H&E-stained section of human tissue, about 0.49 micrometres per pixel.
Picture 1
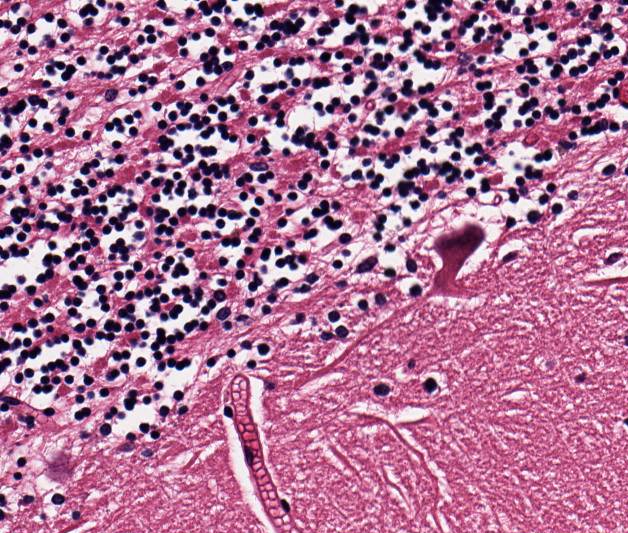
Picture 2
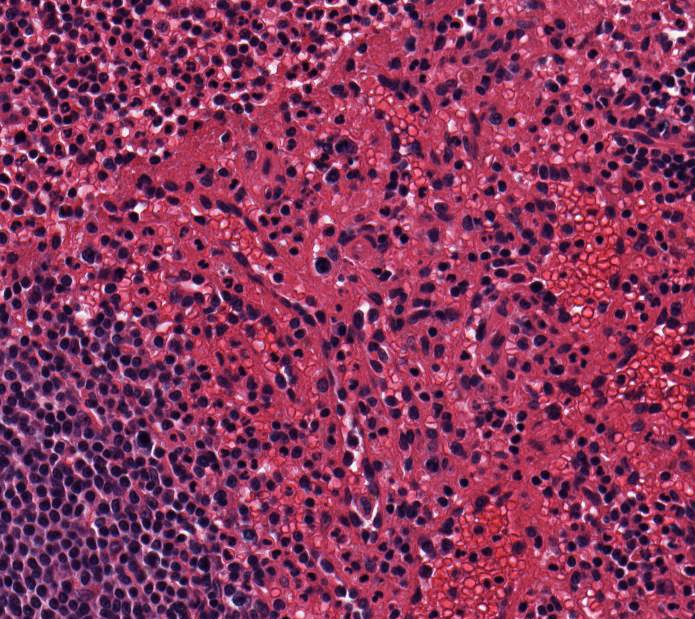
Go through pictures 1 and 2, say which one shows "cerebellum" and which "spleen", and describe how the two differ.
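Let's take the names first: the first picture is cerebellum and the second is spleen. In the cerebellum picture, look at the upper left, where closely packed small, round, darkly stained nuclei with very little visible cytoplasm form a dense layer dotted with many small clear white spaces. Follow the diagonal boundary down to the lower right and you reach a pale pink, finely fibrillar neuropil with only a few scattered nuclei. Now the spleen: its lower left is crowded with a dense sheet of small lymphocytes, their round dark nuclei wrapped in only scant cytoplasm. Toward the centre and right the tissue becomes looser and pinker, and on the right tightly packed red blood cells form pink clusters.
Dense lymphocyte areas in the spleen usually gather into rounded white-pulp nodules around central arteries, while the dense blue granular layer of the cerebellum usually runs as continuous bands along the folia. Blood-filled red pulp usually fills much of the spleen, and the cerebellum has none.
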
